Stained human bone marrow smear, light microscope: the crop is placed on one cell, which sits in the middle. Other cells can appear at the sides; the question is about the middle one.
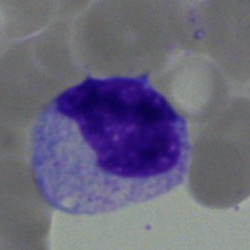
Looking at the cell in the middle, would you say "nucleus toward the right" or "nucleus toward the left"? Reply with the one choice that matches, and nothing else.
Nucleus toward the right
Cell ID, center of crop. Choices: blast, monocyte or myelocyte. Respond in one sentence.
The cell at the middle of the crop is recognized as a myelocyte.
